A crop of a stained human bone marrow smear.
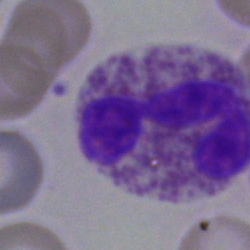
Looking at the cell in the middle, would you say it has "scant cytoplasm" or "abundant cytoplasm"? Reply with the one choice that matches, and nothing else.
Abundant cytoplasm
